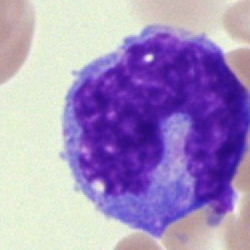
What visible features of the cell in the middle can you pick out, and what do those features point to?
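A deep notch enters the nucleus from below, giving a horseshoe-like shape. Cytoplasm is widest at the lower left and inside the notch. I notice a few small clear vacuoles, one at the nucleus's upper part, and no coarse dark granules. Monocyte, then.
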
